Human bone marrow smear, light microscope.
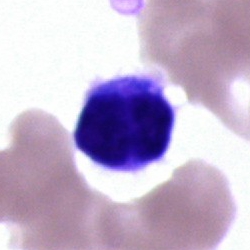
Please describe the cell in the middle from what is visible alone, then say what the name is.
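Look at the chromatin first: it is dense and stains a deep violet-blue all through. You won't find a nucleolus anywhere in the nucleus. The outline is roughly round, with a few blunt corners, and along the upper margin the edge looks slightly ragged rather than smooth. This is a lymphocyte.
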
